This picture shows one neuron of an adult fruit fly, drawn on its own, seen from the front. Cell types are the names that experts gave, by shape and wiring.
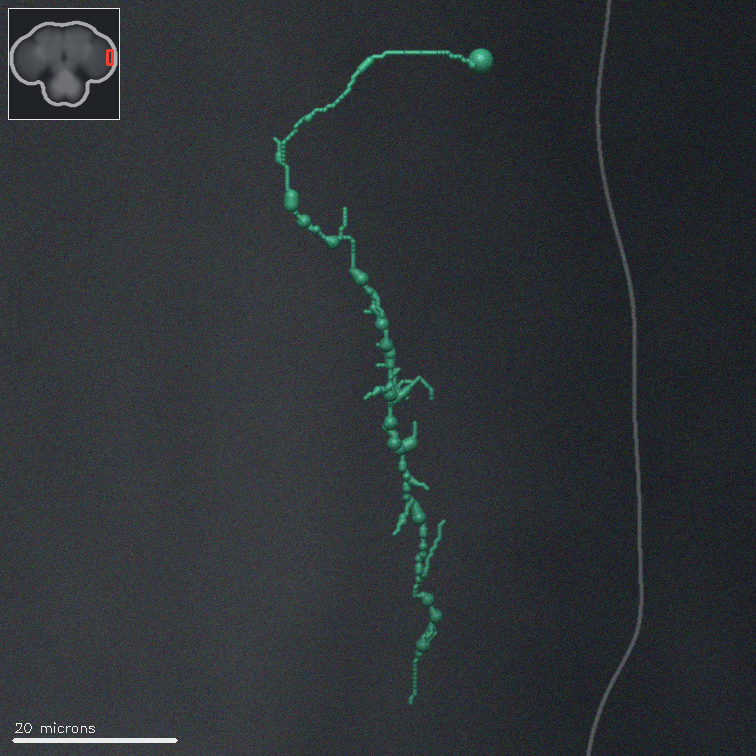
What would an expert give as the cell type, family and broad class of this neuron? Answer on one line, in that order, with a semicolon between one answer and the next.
Dm3a; Dm; optic-lobe intrinsic neuron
